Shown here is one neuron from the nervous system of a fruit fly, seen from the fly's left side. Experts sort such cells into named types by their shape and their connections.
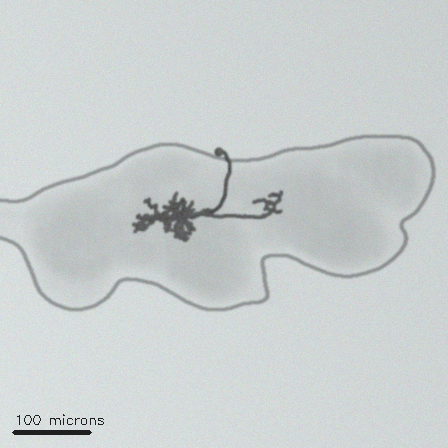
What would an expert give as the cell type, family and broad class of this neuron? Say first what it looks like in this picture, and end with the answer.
By the scale bar it is about 200 microns wide in this view. As drawn here it is wider than it is tall. Its cell type is IN11A027_c. The family is hemilineage 11A. It is a nerve-cord intrinsic neuron.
